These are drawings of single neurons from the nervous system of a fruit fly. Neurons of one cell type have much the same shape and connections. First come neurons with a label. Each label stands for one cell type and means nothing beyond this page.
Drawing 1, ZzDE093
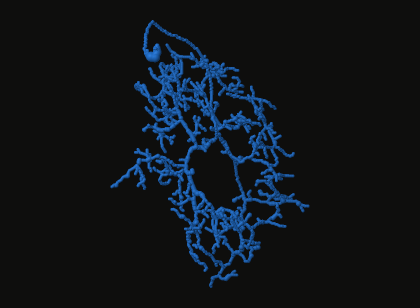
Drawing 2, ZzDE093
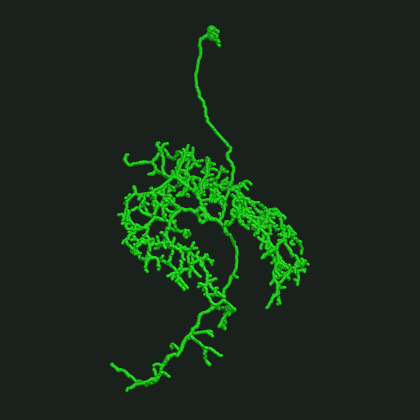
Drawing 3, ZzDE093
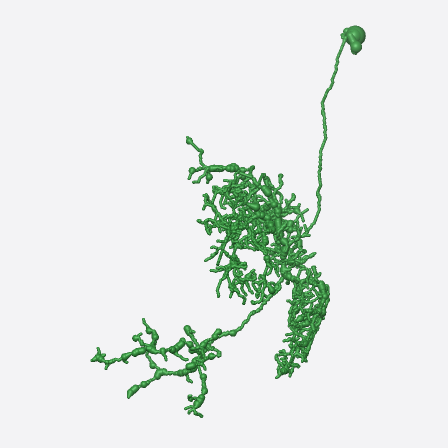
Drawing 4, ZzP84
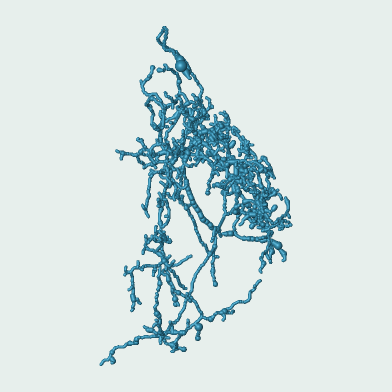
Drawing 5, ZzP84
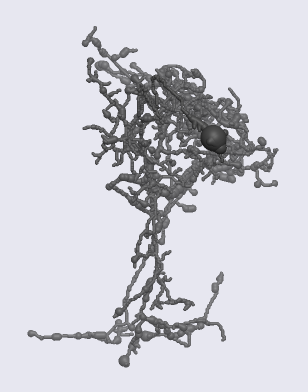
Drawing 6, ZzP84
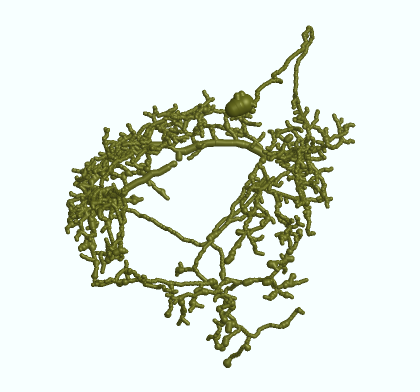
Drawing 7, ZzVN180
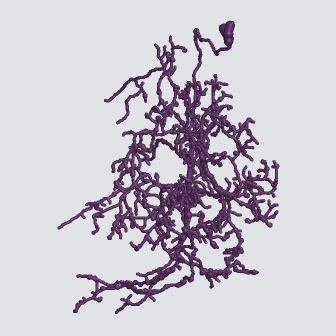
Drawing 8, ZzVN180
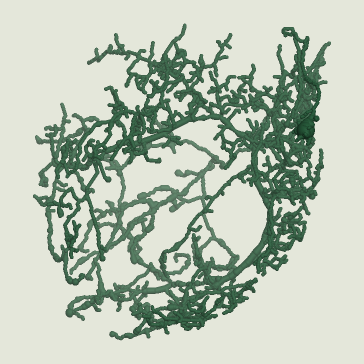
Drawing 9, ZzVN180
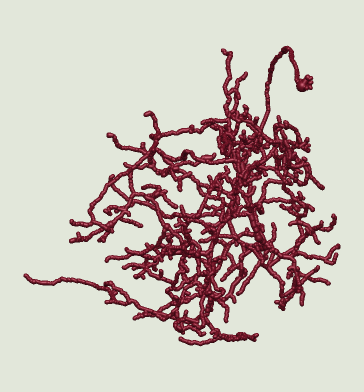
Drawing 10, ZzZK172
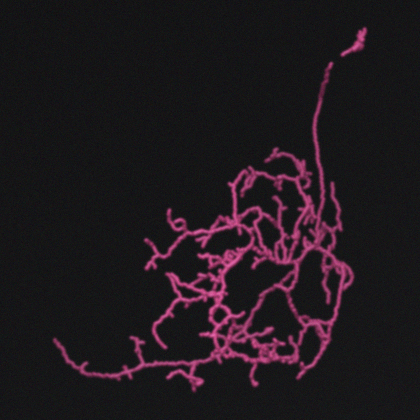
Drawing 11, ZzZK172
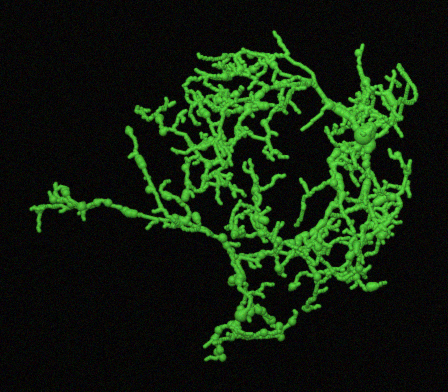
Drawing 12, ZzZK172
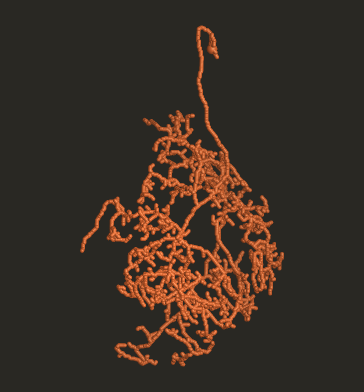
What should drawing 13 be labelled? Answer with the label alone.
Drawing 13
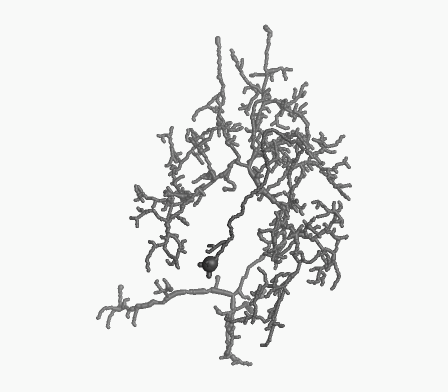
ZzDE093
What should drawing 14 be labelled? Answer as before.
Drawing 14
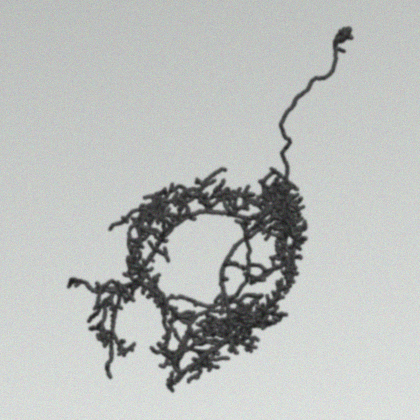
ZzVN180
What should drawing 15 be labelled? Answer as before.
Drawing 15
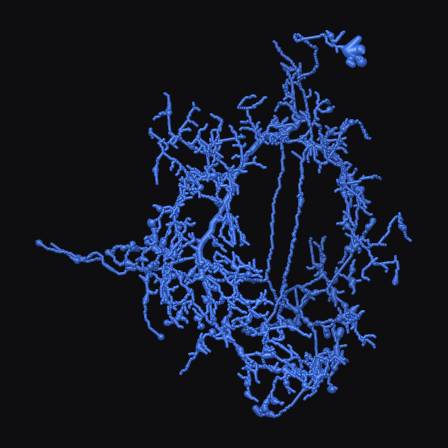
ZzP84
